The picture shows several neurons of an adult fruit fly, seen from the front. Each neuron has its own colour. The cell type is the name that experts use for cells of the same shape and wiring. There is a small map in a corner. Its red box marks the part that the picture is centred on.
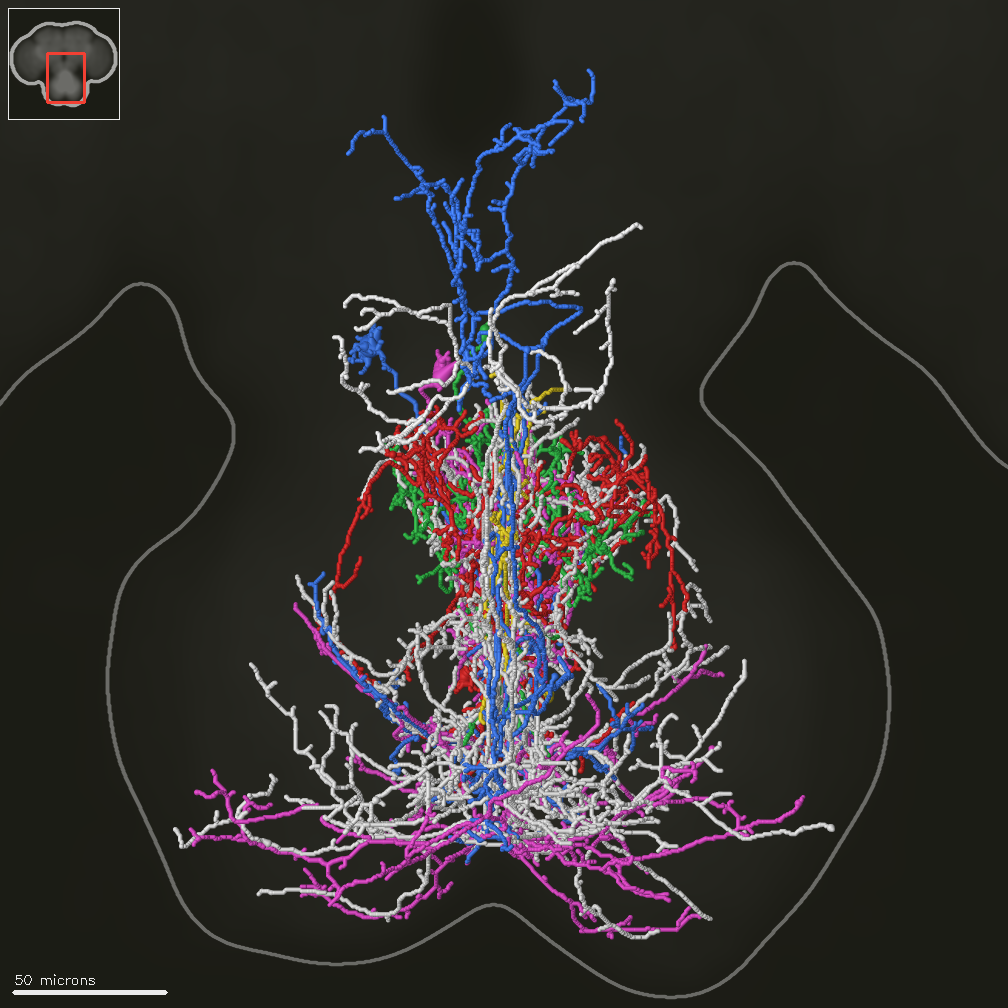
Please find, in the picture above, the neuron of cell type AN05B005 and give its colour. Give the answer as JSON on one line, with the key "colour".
{"colour": "white"}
